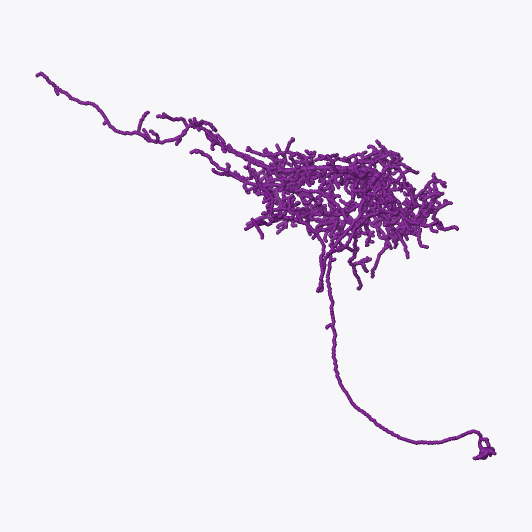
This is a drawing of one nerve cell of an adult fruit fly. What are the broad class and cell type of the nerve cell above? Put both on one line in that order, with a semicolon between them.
central-brain intrinsic neuron; PS058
